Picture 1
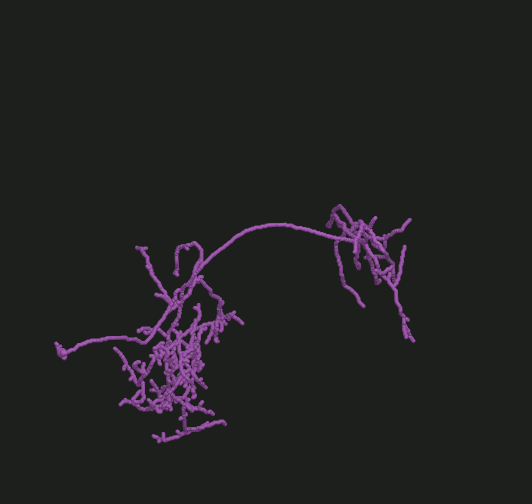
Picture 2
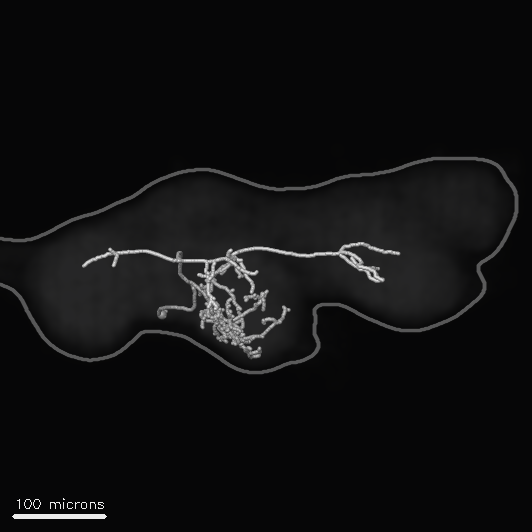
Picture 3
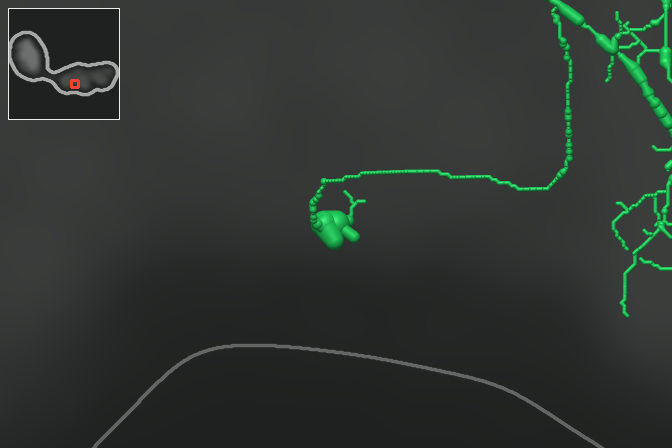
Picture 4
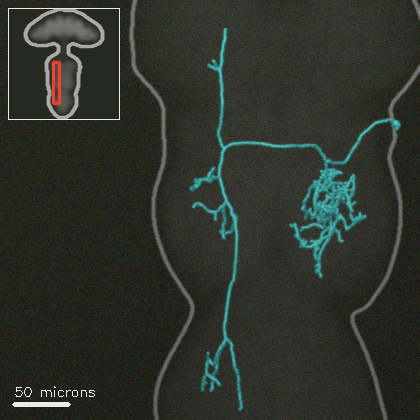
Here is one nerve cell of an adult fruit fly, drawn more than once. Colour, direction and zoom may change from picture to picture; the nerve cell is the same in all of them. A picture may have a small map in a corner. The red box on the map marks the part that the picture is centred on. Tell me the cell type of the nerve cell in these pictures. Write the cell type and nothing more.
IN08B060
